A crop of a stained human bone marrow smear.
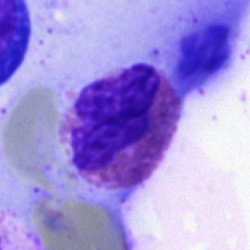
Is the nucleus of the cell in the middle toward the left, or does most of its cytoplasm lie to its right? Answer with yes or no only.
Yes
